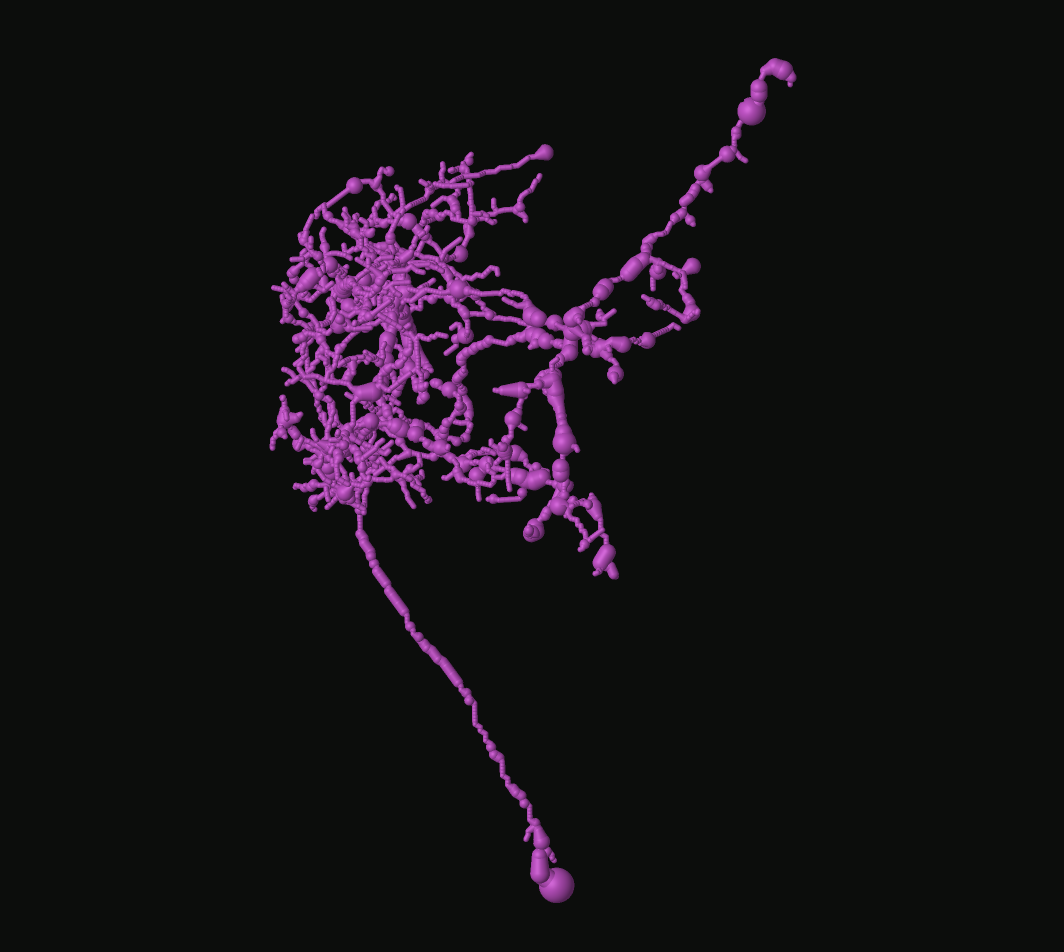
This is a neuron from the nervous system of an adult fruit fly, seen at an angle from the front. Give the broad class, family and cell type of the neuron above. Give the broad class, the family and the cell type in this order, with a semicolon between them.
central-brain intrinsic neuron; hemilineage VLPl&p1_lateral; CB2627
